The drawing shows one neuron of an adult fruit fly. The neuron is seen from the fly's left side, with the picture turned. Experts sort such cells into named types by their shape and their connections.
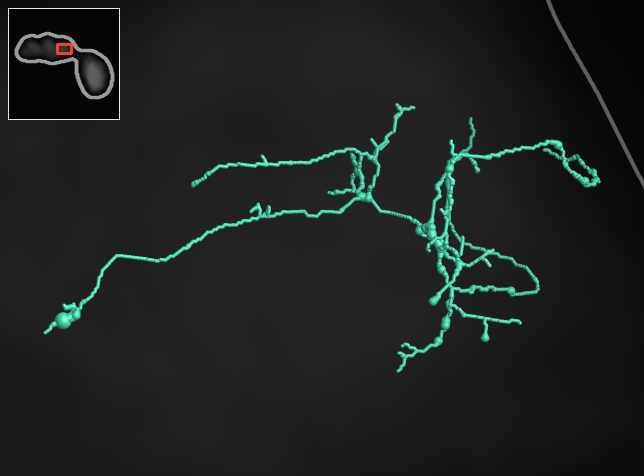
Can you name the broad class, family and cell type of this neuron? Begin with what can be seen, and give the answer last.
As drawn here it is wider than it is tall. Its broad class is nerve-cord intrinsic neuron. The family is hemilineage 20A.22A. It is of cell type IN20A.22A038.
